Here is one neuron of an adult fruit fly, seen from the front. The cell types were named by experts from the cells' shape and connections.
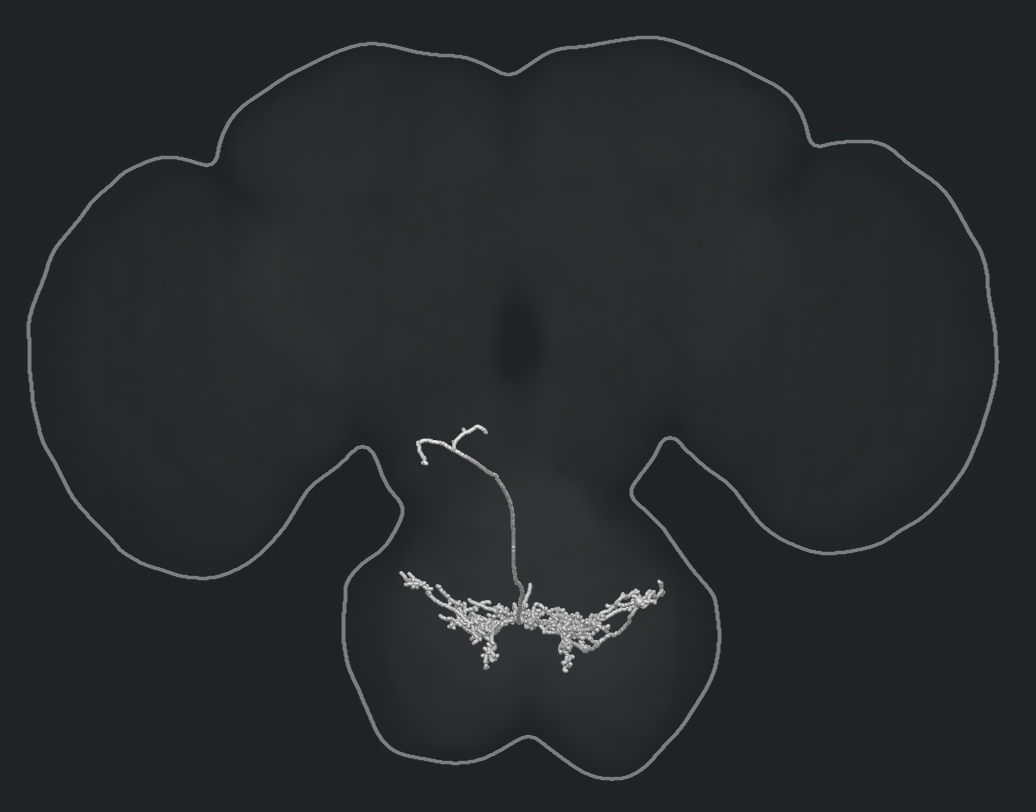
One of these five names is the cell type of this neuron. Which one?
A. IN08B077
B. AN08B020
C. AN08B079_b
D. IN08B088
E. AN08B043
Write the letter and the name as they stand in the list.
E. AN08B043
